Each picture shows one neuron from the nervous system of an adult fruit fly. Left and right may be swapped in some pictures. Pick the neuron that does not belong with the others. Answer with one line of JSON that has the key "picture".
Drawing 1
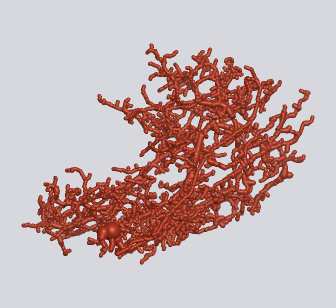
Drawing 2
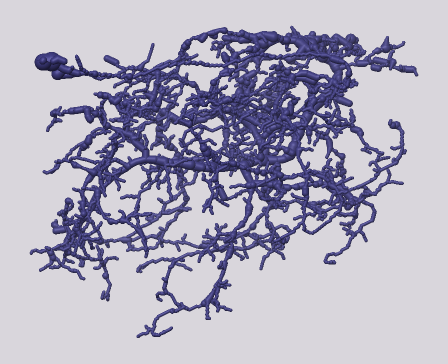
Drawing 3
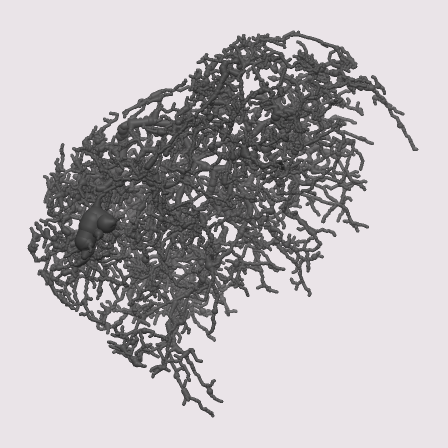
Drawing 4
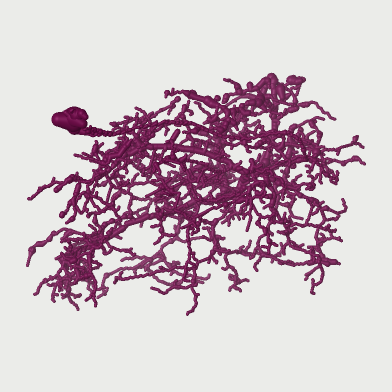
{"picture": 3}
